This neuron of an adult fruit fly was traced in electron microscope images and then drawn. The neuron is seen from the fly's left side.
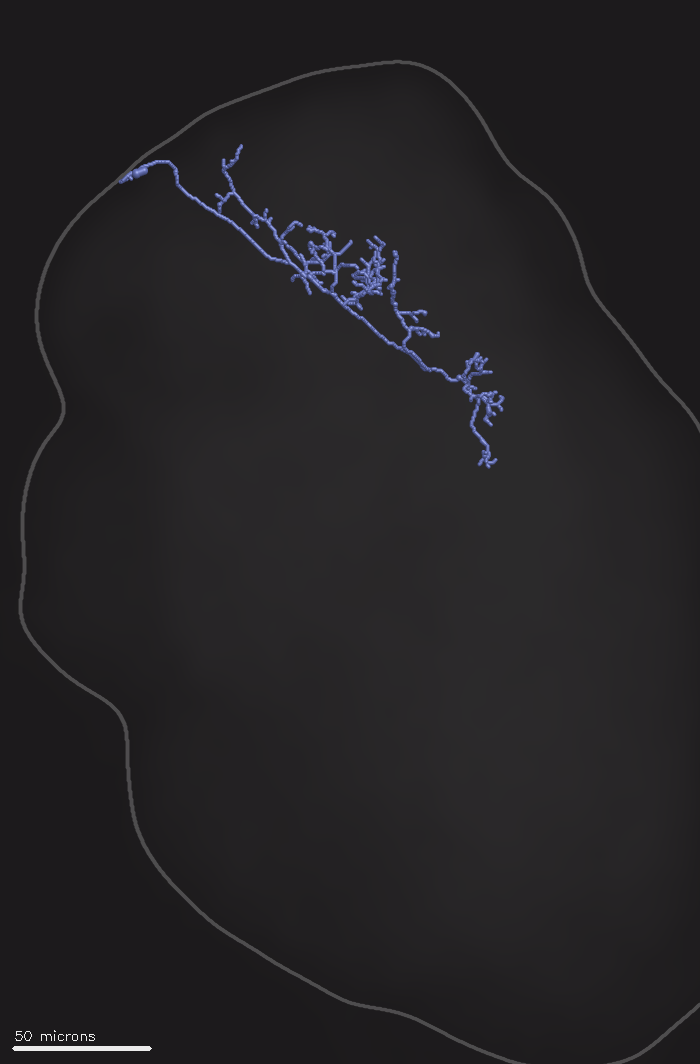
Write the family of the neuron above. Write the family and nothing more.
hemilineage SMPad2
